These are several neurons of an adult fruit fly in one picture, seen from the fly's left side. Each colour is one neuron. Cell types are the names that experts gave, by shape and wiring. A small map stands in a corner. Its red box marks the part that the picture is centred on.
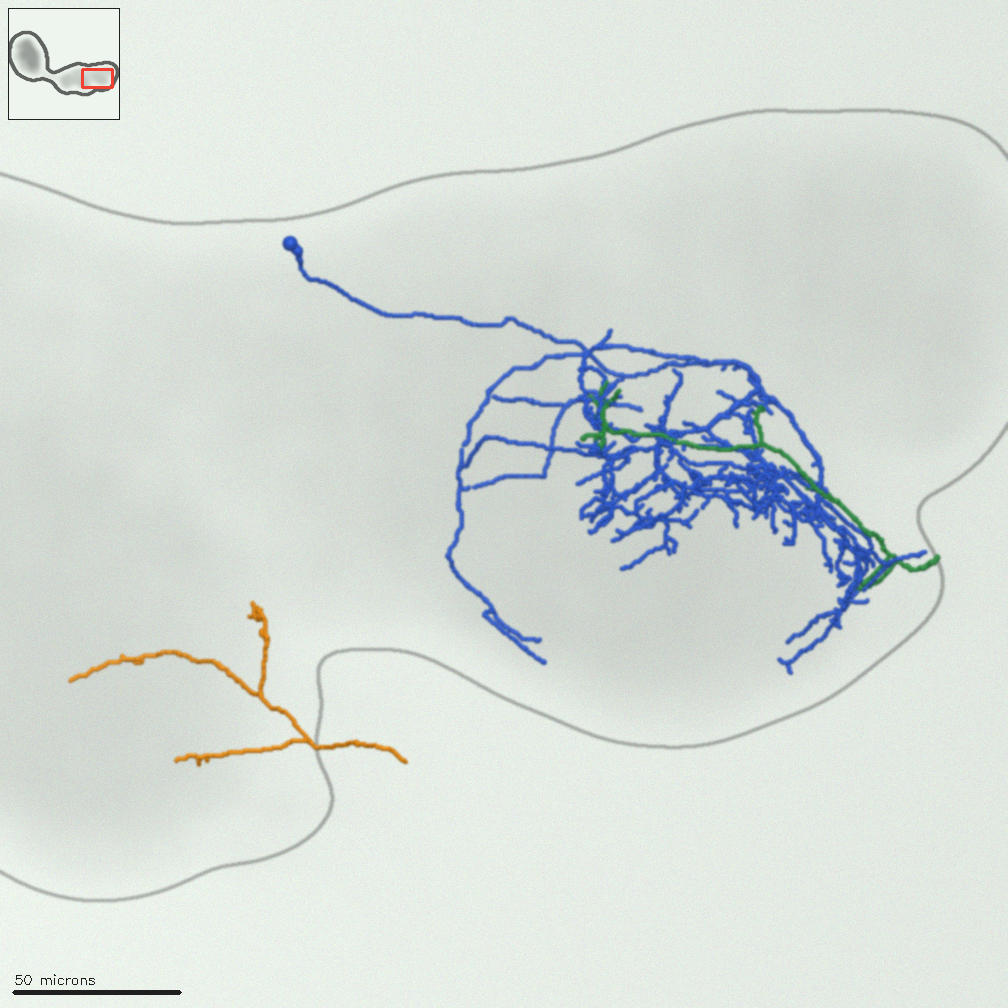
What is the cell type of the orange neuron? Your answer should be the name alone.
SNta32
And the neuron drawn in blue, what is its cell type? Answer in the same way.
INXXX227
